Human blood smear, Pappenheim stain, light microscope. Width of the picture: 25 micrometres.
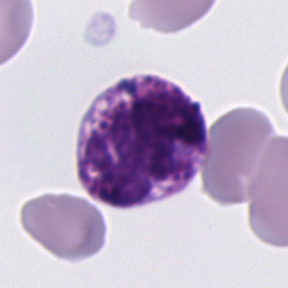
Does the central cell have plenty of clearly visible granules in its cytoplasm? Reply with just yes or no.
Yes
